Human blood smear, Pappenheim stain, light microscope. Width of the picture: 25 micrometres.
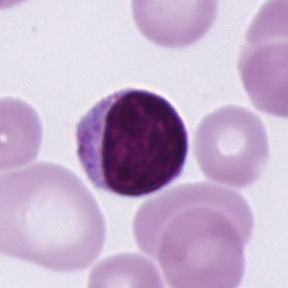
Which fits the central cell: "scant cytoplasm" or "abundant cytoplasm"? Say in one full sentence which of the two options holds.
The nucleus fills most of the cell.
